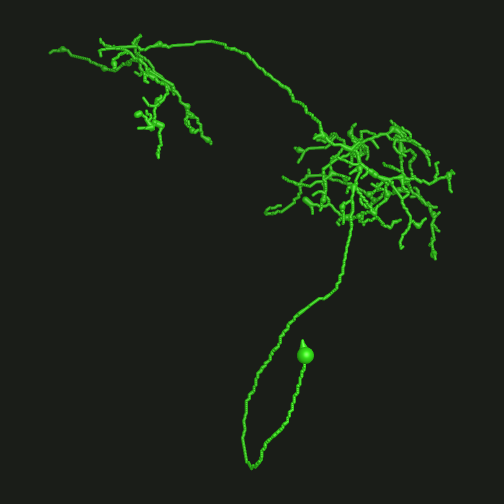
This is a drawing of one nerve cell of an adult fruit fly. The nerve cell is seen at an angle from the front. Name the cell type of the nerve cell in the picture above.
CB1629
